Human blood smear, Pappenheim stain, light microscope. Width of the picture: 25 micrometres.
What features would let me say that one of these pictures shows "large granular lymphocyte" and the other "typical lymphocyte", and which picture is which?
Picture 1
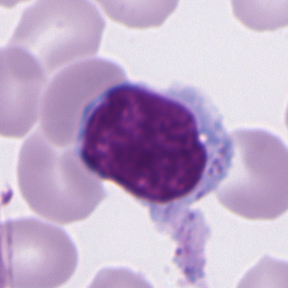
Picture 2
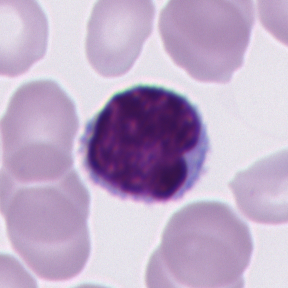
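Picture 1 shows a large granular lymphocyte, and picture 2 a typical lymphocyte.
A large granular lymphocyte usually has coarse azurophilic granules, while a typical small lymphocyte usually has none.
In picture 1, a few small purple granules are scattered through the cytoplasm, mostly toward the lower right.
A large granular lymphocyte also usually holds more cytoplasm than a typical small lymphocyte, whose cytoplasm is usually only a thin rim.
Accordingly, the nucleus fills about 70% of the cell's area in picture 1 but about 80% in picture 2. Part of the cytoplasm in picture 1 forms a trailing tail reaching downward from the lower right of the cell. The first cell is also larger, about 14 by 12 micrometres against about 11 micrometres across, and its nucleus measures about 11 micrometres across compared with about 10. That nucleus is a single oval mass without lobes, and its dense, dark purple chromatin contains small paler patches. In picture 2, the deep purple nucleus has a small notch in its outline at the lower right and dense, coarsely clumped chromatin, set in pale blue cytoplasm.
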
